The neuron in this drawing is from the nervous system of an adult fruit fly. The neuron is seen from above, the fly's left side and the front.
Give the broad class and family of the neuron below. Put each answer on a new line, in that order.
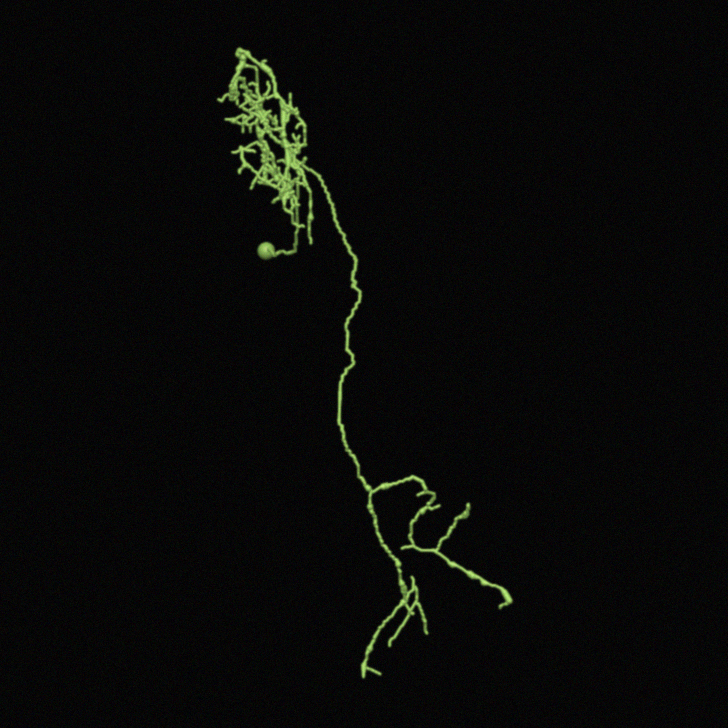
visual projection neuron
hemilineage LHl4_posterior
